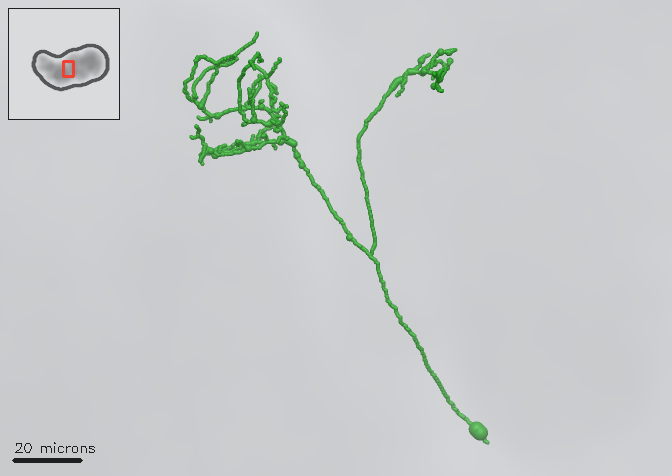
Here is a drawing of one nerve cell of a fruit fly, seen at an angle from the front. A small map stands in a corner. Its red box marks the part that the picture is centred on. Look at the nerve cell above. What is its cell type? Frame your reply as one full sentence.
This neuron is recognized as the cell type LC13.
